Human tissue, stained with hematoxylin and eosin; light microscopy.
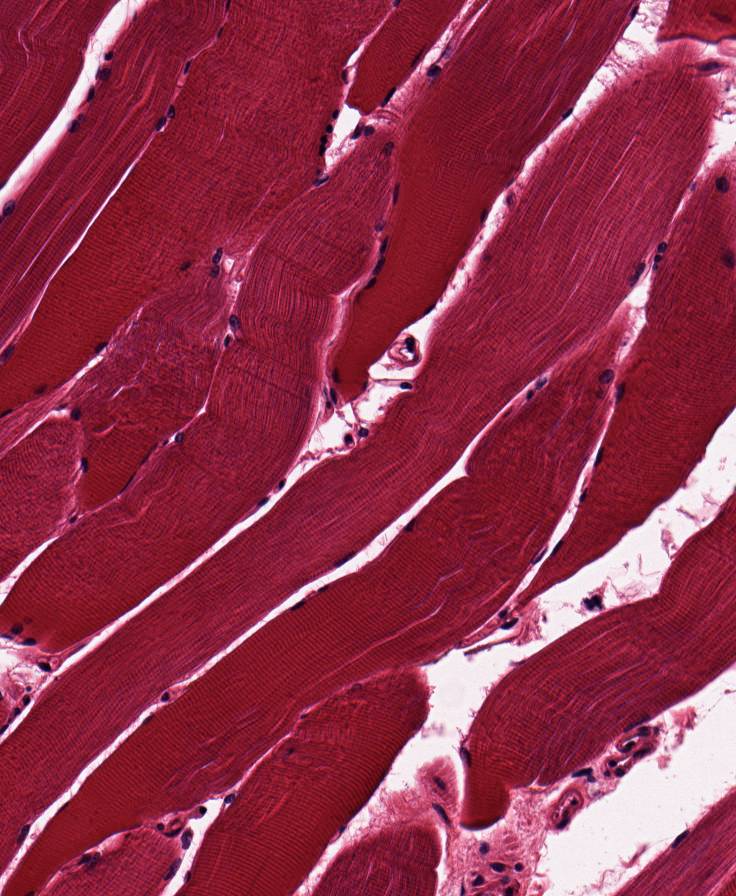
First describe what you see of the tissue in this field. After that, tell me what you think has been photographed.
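Fine, regular cross-striations run across the long axis of the fibres. Dark, flattened nuclei sit at the fibre edges, not centrally. Narrow pale gaps separate adjacent fibres, widest toward the lower right, and a small vessel lies between fibres near the centre. This is skeletal muscle.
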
